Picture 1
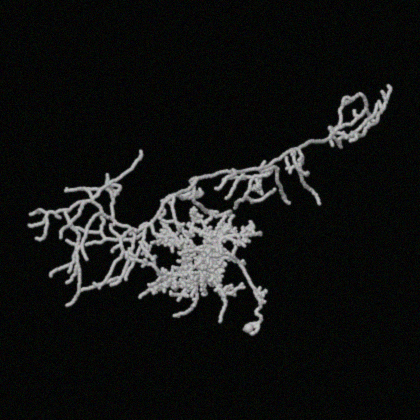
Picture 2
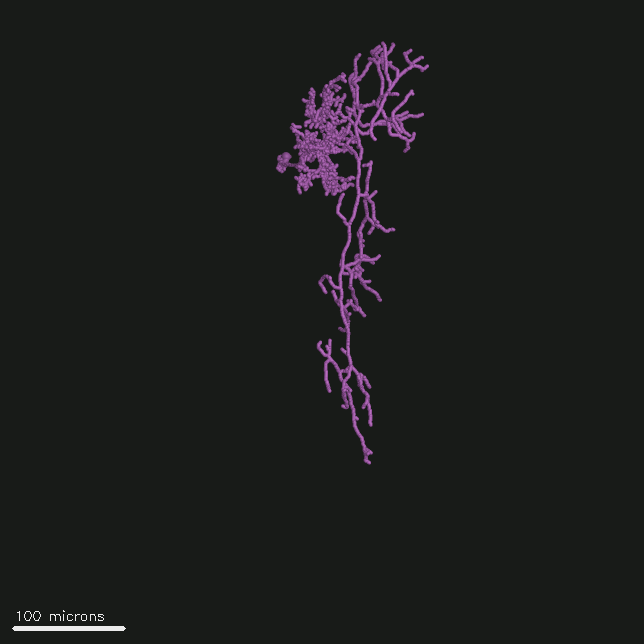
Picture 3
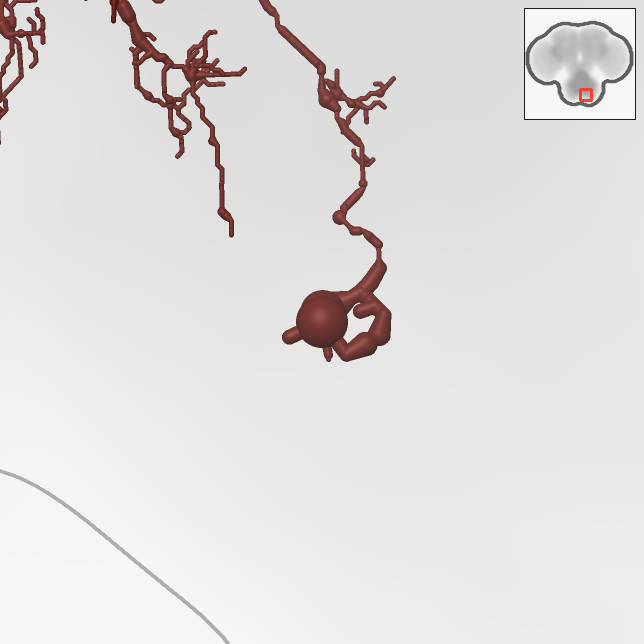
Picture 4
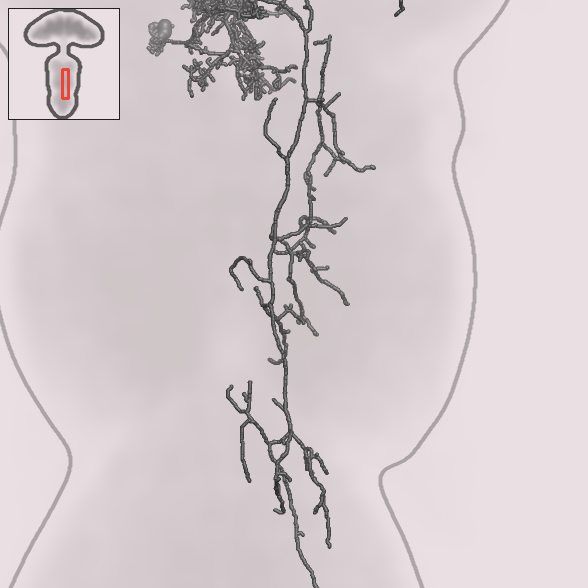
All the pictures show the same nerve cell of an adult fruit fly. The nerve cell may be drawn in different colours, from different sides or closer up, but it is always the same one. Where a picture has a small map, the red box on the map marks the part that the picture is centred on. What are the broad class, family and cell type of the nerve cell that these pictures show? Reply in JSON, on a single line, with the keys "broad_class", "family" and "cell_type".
{"broad_class": "nerve-cord intrinsic neuron", "family": "hemilineage 06B", "cell_type": "IN06B018"}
